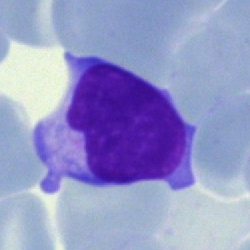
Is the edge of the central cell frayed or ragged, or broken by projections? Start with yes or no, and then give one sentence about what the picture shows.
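Yes. The cell outline is irregular, with several short pointed or blunt projections.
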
